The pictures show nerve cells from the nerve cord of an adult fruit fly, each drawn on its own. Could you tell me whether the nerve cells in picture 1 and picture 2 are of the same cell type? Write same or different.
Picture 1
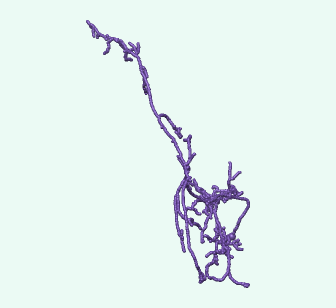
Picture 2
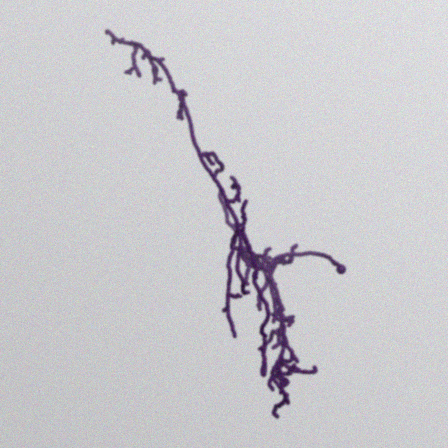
same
